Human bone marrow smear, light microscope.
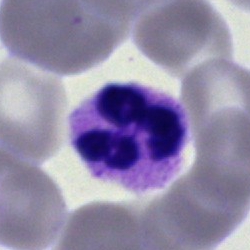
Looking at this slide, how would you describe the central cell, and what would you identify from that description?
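Starting with the chromatin, it is dense and stains a very dark purple. The cytoplasm comes next: pale pinkish-lilac, holding fine, faint pinkish-purple granules. As for the outline, it is roughly round with slightly angular edges. Name: segmented neutrophil.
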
